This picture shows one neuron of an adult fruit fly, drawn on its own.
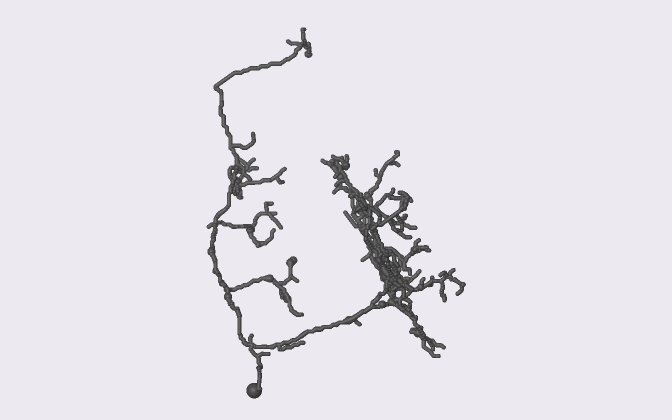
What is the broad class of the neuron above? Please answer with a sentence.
The broad class is optic-lobe intrinsic neuron.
